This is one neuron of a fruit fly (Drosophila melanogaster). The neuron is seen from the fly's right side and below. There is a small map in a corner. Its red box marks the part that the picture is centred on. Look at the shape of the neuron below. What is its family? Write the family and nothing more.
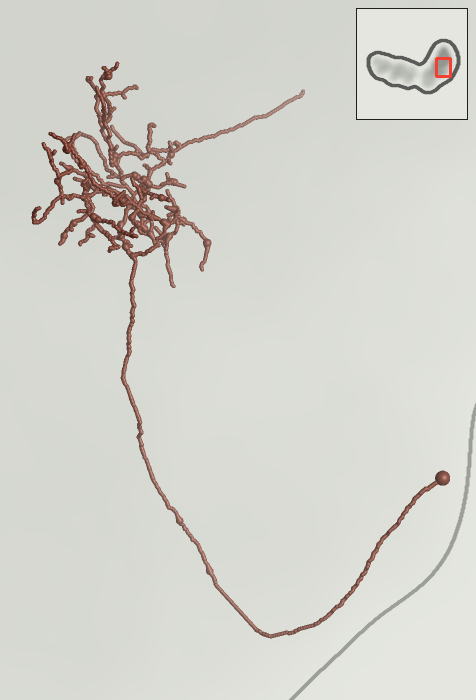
hemilineage MD3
